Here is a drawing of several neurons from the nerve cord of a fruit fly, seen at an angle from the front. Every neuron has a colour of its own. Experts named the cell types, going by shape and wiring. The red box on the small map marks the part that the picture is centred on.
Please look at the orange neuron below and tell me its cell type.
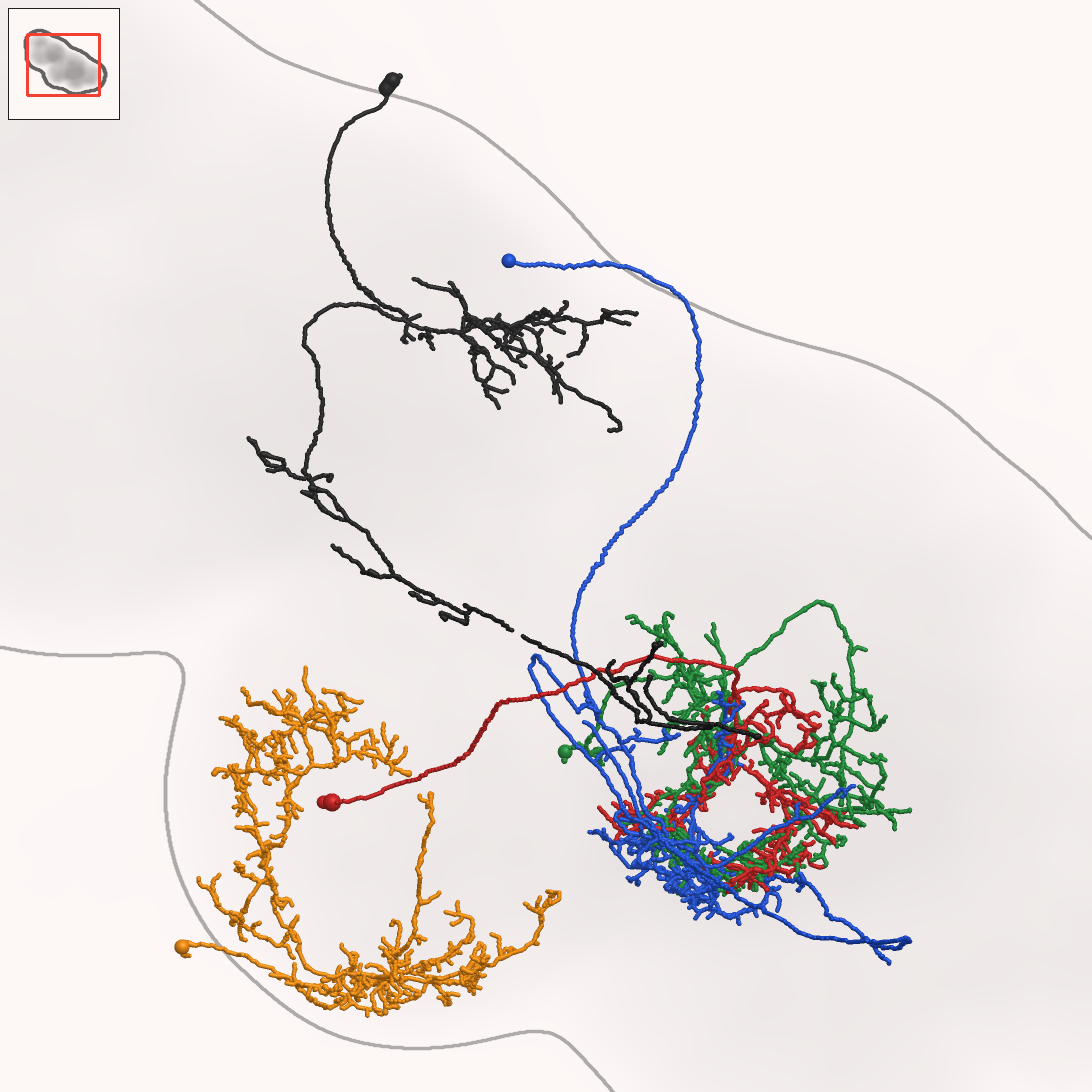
IN13A052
